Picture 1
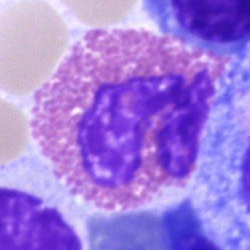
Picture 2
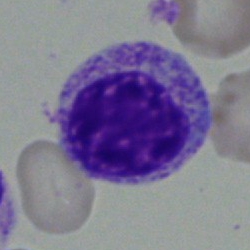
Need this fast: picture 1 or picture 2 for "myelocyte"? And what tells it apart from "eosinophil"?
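Picture 1 shows an eosinophil, and picture 2 shows a myelocyte. In the eosinophil, round, fairly uniform granules fill the abundant cytoplasm evenly, forming a broad granular zone around the nucleus.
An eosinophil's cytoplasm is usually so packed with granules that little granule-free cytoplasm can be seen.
These granules also give its roughly round outline a finely bumpy edge, whereas the myelocyte has a plain round outline with a small purple tag projecting from its left edge. The myelocyte's cytoplasm contains many purple granules and no vacuoles, and forms a rim that is widest along the top of the cell. In the eosinophil, the nucleus sits toward the right and lower side, leaving the widest band of cytoplasm on the left. The chromatin differs too: in the eosinophil it is dark purple and coarsely clumped with paler gaps, with no nucleoli visible, while in the myelocyte it is dark purple with scattered small paler spots.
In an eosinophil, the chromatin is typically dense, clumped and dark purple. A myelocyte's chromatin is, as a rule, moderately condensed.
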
